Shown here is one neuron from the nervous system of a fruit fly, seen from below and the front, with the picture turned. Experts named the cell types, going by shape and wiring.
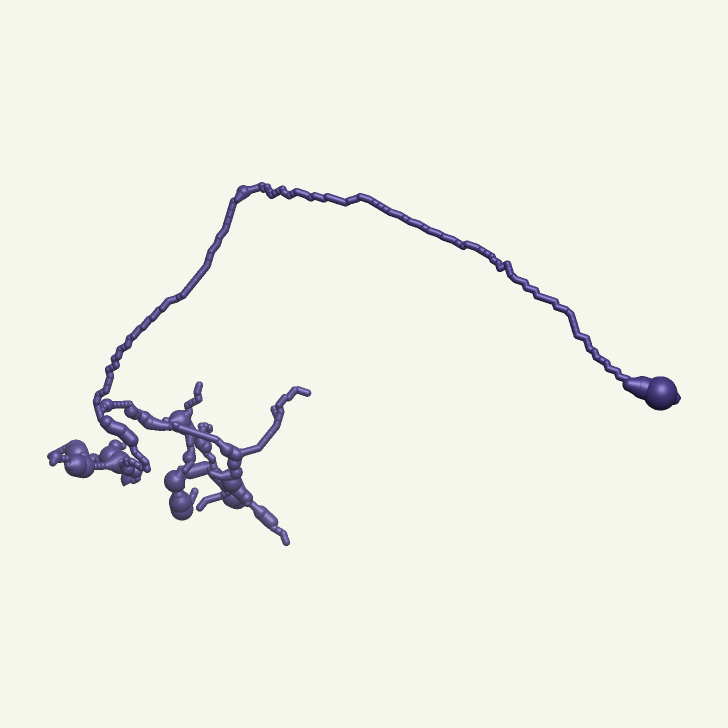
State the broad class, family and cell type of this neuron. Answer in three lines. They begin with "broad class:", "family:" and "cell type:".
broad class: optic-lobe intrinsic neuron
family: Cm
cell type: Cm4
